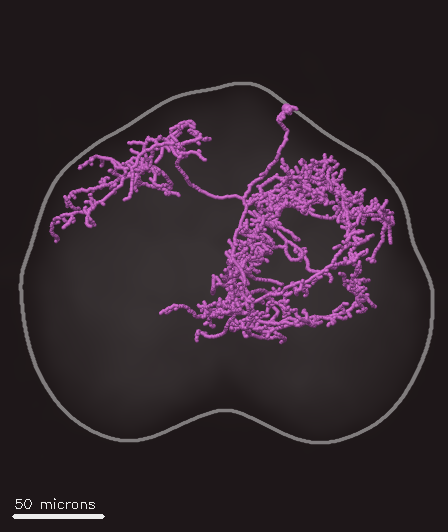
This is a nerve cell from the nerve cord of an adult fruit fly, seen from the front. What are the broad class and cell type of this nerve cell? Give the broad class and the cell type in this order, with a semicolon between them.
nerve-cord intrinsic neuron; INXXX035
